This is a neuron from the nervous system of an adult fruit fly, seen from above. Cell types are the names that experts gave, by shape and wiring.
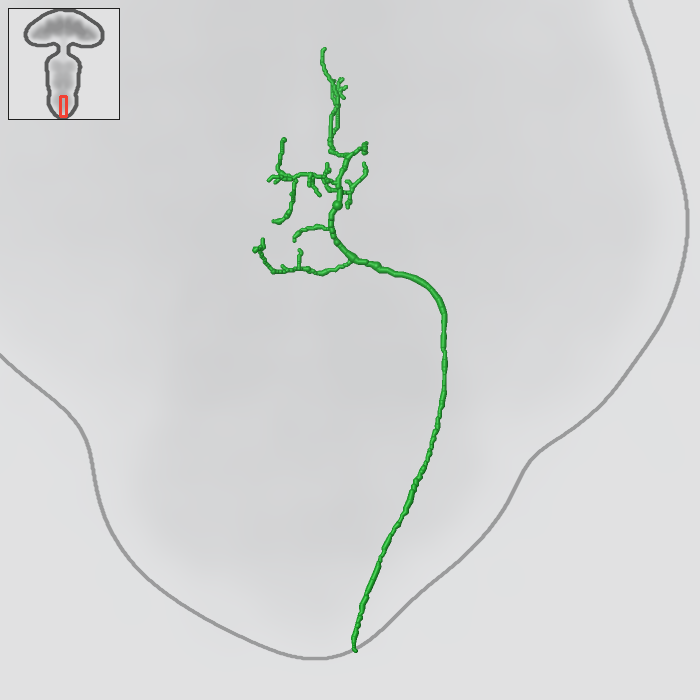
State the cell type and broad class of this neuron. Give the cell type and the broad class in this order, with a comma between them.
SNxx01, sensory neuron entering the nerve cord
